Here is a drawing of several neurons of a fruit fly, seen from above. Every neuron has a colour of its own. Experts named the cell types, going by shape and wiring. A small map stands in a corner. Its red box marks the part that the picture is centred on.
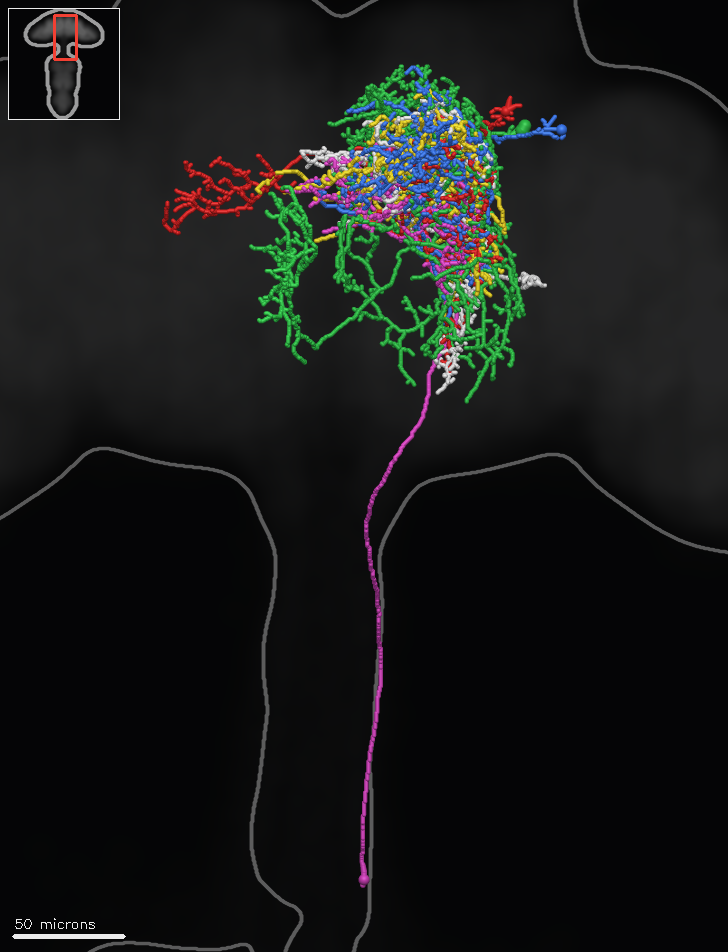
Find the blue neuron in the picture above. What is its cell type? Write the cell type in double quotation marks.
"GNG588"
